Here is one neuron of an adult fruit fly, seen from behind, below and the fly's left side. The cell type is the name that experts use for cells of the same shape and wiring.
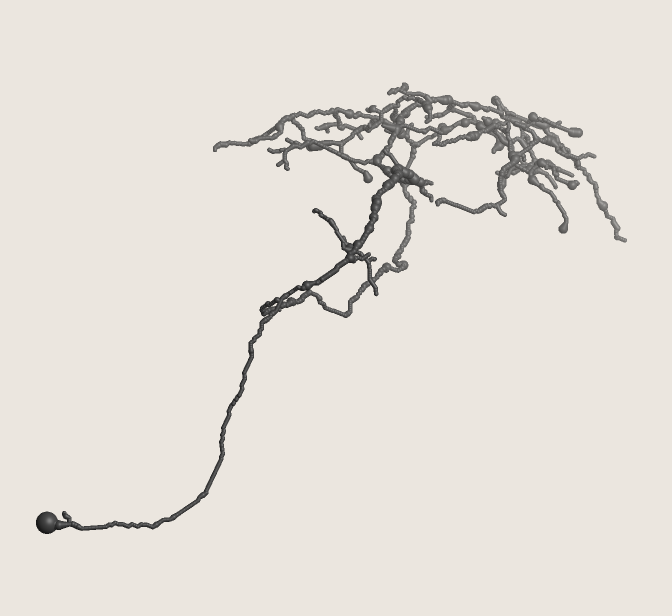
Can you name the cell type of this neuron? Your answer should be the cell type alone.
SLP341_b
